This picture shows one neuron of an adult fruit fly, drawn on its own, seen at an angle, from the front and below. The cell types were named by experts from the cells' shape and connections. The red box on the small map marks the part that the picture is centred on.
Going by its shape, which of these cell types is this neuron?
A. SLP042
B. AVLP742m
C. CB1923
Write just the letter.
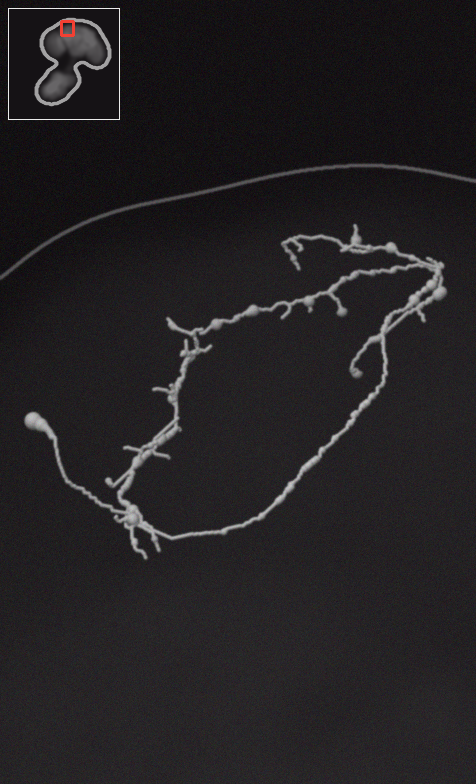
C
